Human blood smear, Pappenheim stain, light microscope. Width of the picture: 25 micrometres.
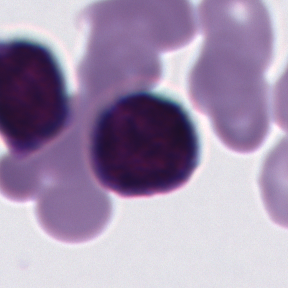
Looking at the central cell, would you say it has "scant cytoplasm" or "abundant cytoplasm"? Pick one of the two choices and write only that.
Scant cytoplasm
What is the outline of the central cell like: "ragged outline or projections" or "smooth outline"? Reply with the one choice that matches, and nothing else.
Smooth outline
